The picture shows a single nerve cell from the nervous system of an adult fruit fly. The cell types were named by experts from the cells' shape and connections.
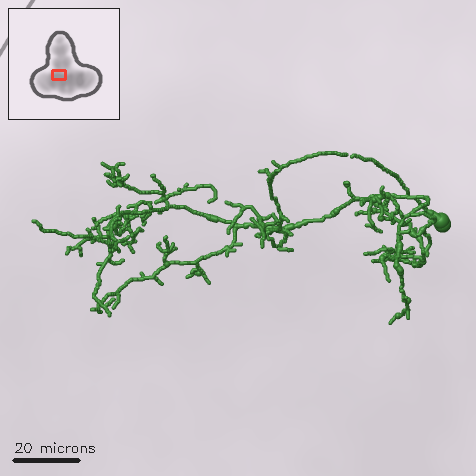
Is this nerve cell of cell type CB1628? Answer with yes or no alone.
no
